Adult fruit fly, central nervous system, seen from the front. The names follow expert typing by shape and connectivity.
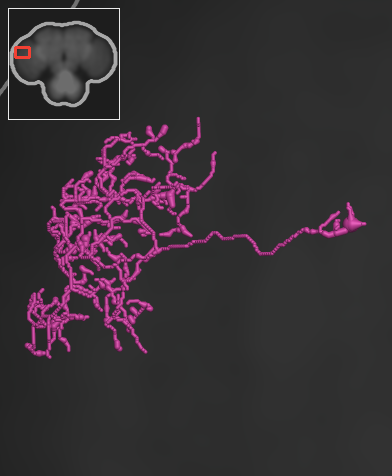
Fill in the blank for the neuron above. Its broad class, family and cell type: optic-lobe intrinsic neuron; Dm; Dm1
